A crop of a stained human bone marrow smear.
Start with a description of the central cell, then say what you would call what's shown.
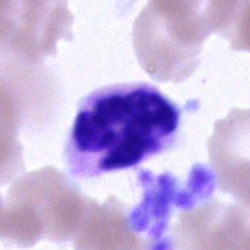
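A nucleus with a lumpy, irregular edge occupies most of the cell. Its dark purple chromatin is gathered into coarse clumps separated by paler gaps. No distinct nucleolus is visible. A scant rim of pale lilac cytoplasm is widest at the lower left. This is a segmented neutrophil.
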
